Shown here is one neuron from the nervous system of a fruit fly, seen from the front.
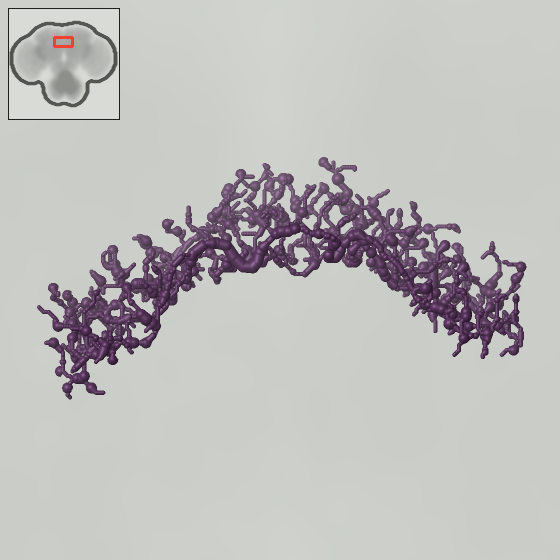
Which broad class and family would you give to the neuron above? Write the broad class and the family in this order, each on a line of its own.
central-brain intrinsic neuron
hemilineage DM4_dorsal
